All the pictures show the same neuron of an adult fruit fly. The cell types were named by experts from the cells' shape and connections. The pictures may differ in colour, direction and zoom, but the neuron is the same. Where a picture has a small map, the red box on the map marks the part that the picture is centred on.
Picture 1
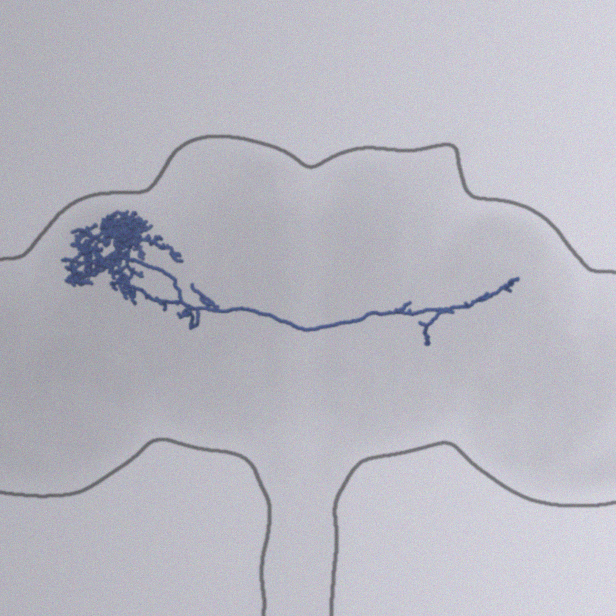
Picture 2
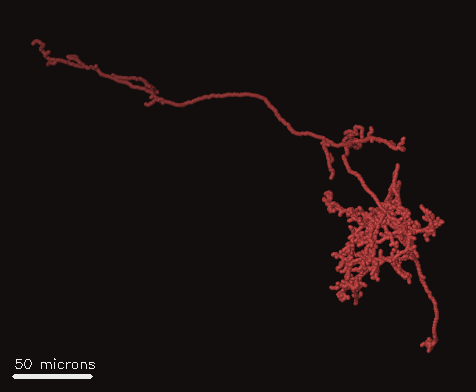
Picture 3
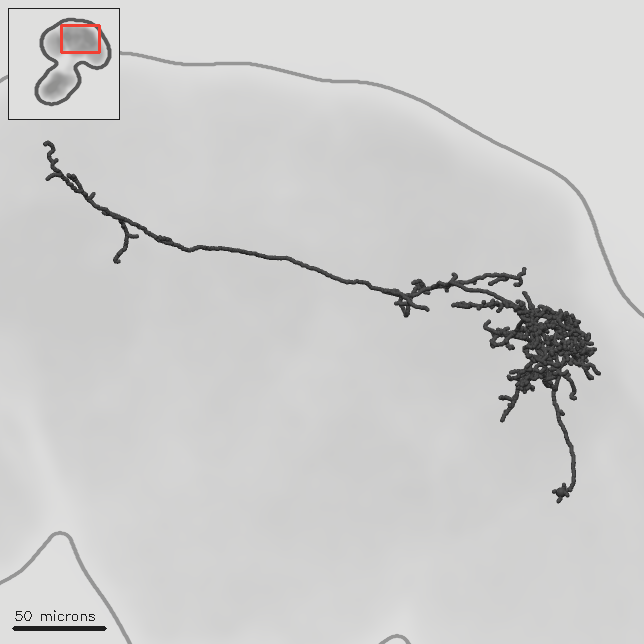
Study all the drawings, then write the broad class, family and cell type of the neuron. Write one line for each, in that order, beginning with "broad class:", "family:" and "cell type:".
broad class: central-brain intrinsic neuron
family: hemilineage VLPl&p2_lateral
cell type: CB1189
